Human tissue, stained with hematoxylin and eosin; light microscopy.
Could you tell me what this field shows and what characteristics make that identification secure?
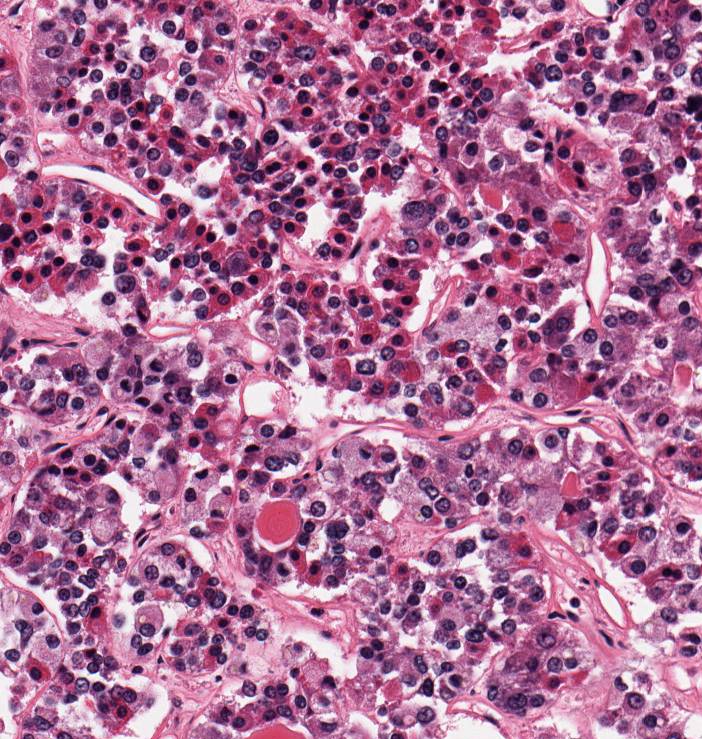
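Pars distalis of the pituitary. Closely packed cell nests and cords, divided by thin pink fibrous septa running across the whole field.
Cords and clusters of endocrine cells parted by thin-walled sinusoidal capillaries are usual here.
Thin-walled, slit-like capillaries with flat endothelial nuclei run in the septa between nests. No fat cells. Small empty shrinkage clefts separate many cells from one another and from the septa throughout.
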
